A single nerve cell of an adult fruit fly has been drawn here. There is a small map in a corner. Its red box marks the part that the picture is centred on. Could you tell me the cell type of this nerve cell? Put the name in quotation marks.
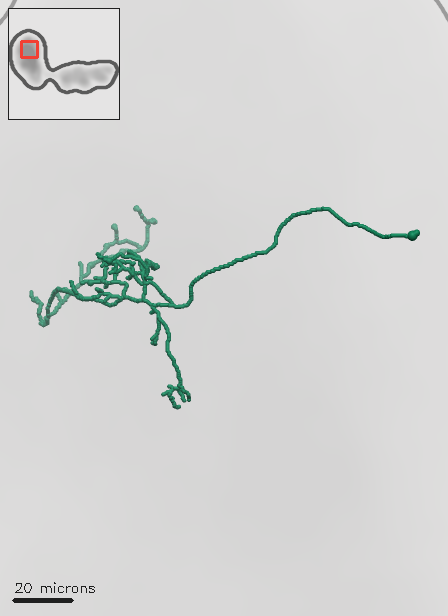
"FS3_c"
